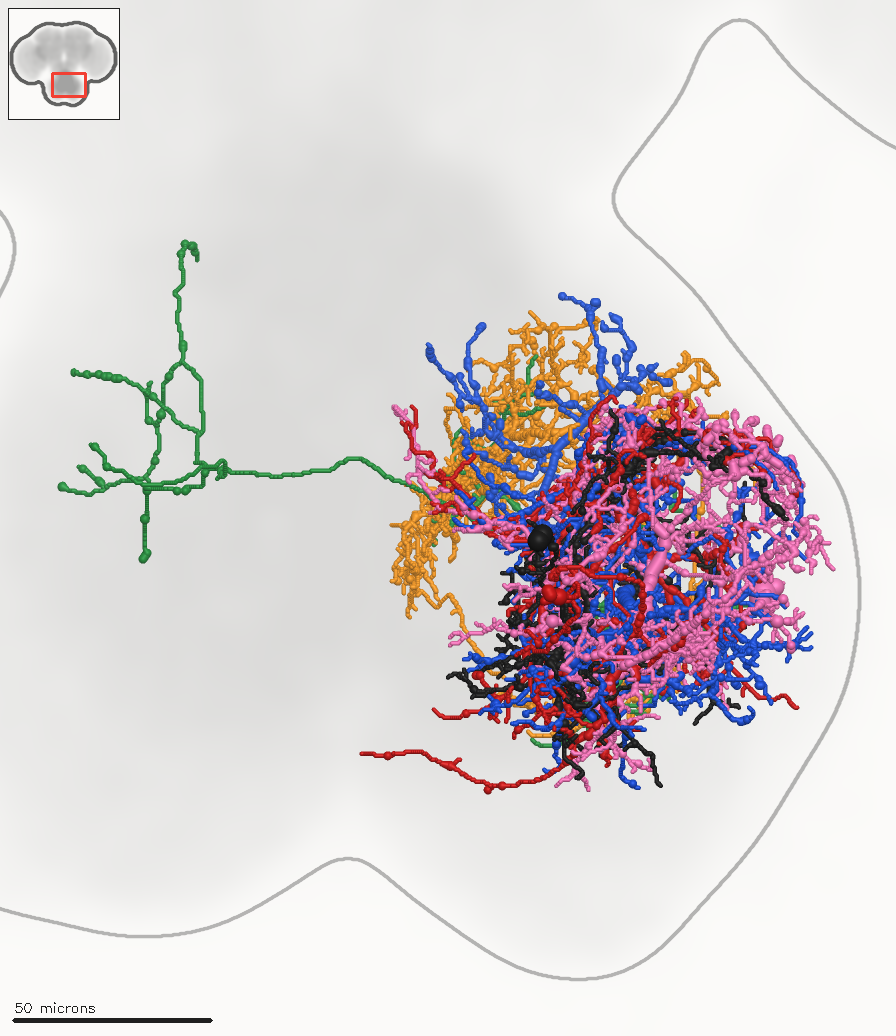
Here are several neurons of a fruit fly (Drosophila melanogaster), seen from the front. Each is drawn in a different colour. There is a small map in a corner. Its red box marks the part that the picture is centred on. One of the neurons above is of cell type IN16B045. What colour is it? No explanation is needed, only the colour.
black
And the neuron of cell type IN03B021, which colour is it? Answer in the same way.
blue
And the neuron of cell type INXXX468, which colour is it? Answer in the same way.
red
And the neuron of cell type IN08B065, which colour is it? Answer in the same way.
green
